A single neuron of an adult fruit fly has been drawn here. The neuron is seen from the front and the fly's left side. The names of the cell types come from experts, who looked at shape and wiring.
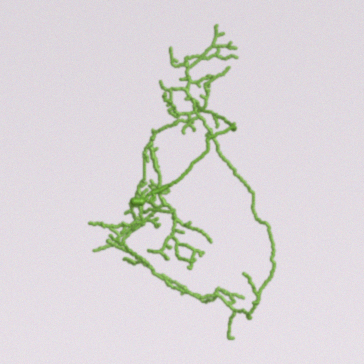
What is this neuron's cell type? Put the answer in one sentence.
The cell type is CRE016.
